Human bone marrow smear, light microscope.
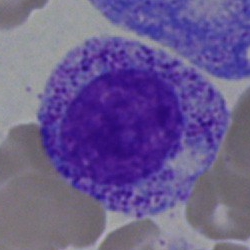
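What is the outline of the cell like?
Smooth and roughly round, with no surface projections.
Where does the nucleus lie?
Off-centre, so the band of cytoplasm is broader on the right than on the left.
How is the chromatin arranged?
Dense, dark purple and fairly evenly spread, without coarse clumps.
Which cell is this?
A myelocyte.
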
